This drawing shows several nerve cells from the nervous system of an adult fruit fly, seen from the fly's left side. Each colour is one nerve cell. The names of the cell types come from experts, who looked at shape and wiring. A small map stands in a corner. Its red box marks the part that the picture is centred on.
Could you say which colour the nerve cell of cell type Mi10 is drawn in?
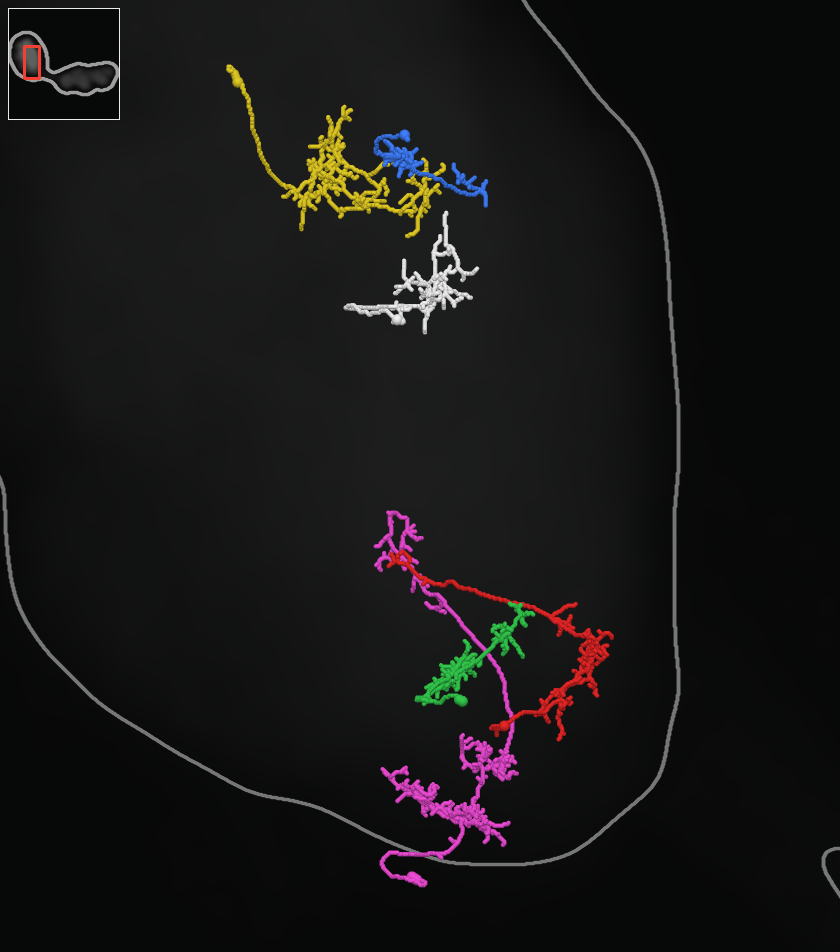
yellow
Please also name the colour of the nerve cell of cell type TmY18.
red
